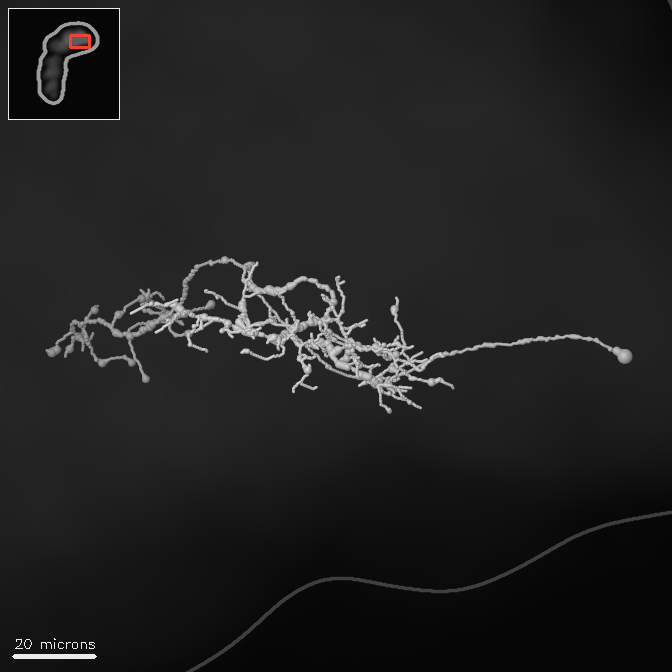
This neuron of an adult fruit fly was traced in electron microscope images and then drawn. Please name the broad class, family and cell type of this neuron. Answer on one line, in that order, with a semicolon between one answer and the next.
visual projection neuron; hemilineage VPNd1; LC22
